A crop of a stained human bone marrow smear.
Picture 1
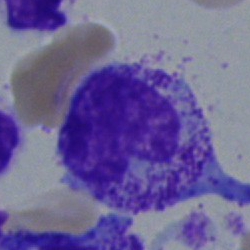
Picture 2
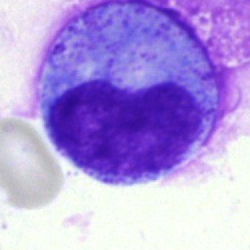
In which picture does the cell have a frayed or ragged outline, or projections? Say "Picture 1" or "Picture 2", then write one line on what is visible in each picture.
Picture 1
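What picture 1 shows: The cell is roughly round but draws out into a tapering tail at its lower right.
What picture 2 shows: The cell is round with a smooth, sharply defined outline.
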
